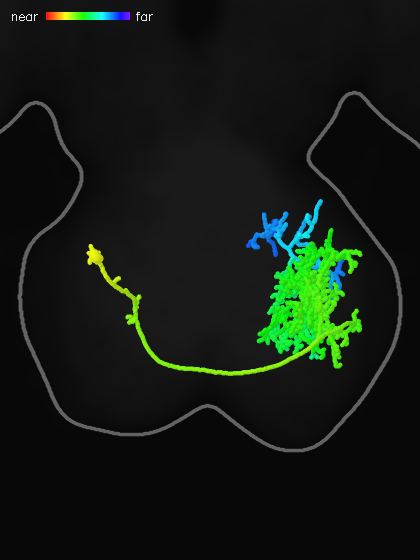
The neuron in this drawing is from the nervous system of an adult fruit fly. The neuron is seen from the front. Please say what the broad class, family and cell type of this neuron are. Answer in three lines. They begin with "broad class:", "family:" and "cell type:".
broad class: nerve-cord intrinsic neuron
family: hemilineage 01A
cell type: IN01A009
